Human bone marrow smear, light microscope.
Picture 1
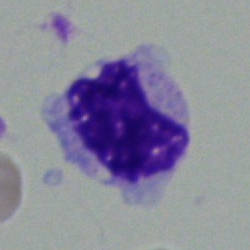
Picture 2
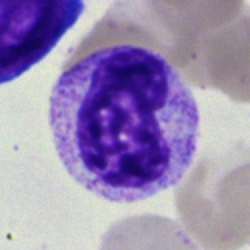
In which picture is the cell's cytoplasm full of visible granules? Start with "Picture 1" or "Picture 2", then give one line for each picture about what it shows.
Picture 2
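In picture 1: No distinct granules are visible in the cytoplasm.
In picture 2: Fine pinkish-purple granules are scattered evenly through the cytoplasm.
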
